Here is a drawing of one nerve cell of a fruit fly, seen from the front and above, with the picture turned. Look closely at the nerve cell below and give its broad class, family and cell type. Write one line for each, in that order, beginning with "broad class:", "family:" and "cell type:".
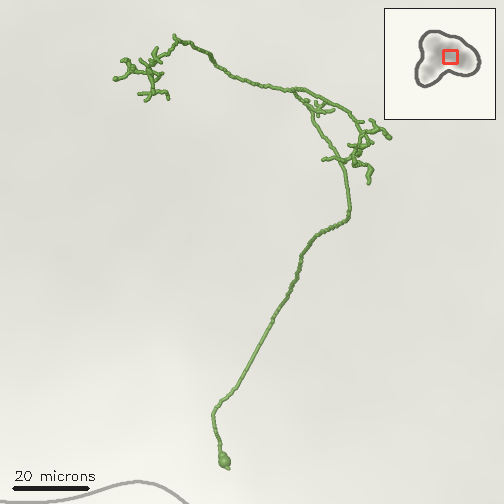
broad class: central-brain intrinsic neuron
family: class CX
cell type: vDeltaK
